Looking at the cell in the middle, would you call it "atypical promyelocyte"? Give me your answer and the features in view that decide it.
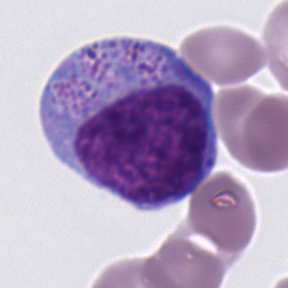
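Yes, atypical promyelocyte is the right name for this cell. Purple granules are scattered in the upper part of its cytoplasm, which forms a broad crescent on the upper-left side of the nucleus.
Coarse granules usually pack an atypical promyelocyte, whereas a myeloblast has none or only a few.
The chromatin is dark purple, patchy and clumped, and red cells touch the cell on its right side.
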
